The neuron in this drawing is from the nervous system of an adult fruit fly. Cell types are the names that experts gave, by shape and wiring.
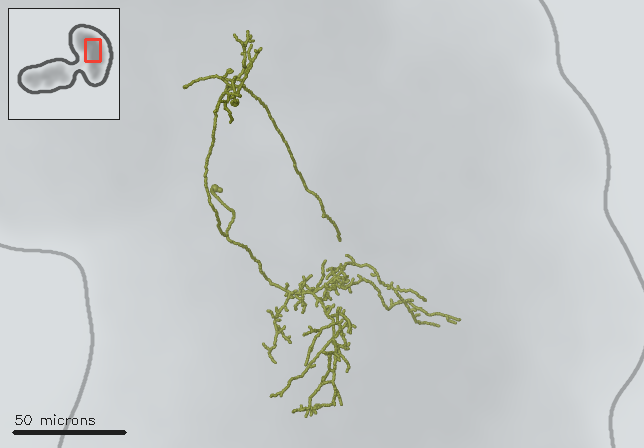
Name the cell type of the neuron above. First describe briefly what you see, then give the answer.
It is in the brain and does not reach the nerve cord. By the scale bar it is about 180 microns tall in this view. The picture shows dozens of branch ends. Its broad class is central-brain intrinsic neuron. It is of cell type CL224.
